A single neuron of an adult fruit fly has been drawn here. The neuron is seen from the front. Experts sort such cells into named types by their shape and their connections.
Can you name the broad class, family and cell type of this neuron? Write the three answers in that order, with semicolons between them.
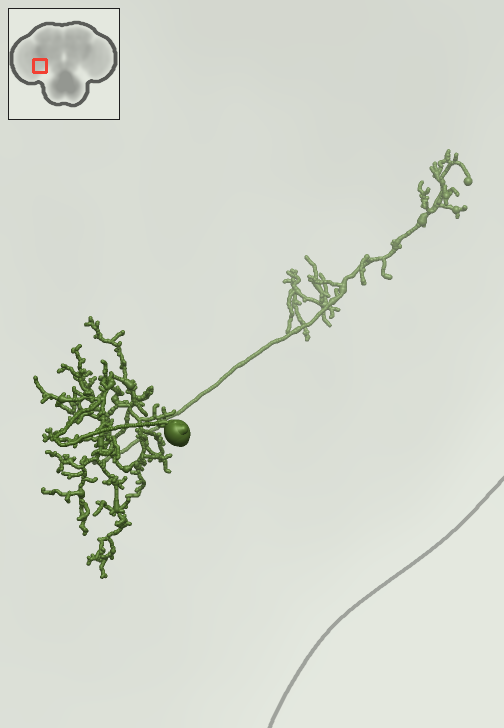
optic-lobe intrinsic neuron; TmY; TmY13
